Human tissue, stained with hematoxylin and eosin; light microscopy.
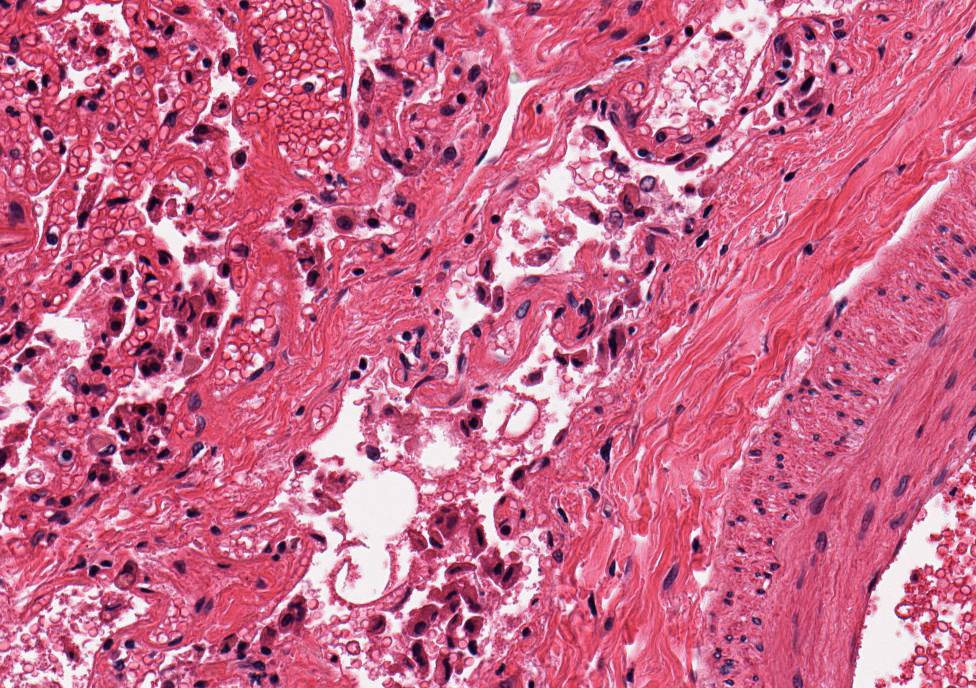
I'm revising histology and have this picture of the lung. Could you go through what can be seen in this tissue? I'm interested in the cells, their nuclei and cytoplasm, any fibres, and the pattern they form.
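In the centre I notice irregular clear spaces holding loose, scattered cells, and in the lower centre one rounded hole that is empty. Between the packed channels and the muscle band, wavy pink collagen fibres run diagonally, the same way as the muscle. I find no epithelium or glands anywhere.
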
